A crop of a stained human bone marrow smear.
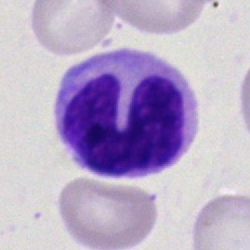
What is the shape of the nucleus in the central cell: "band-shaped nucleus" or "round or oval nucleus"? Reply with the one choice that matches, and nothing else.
Band-shaped nucleus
